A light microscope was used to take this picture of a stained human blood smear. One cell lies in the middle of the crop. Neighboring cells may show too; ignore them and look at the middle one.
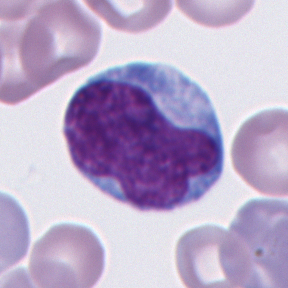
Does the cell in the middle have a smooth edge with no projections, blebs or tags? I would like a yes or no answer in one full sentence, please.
Yes, the cell's outline is smooth, without projections.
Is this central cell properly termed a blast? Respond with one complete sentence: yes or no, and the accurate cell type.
Yes, the cell shown in the middle is a blast.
